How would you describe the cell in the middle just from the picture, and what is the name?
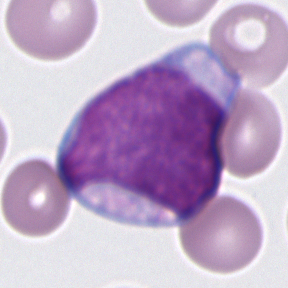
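The outline of the cell is irregular and angular, not round. Its nucleus fills about 70% of the cell's area, and the chromatin is finely granular and evenly spread, with no coarse dark clumps. The scant, pale blue cytoplasm shows mainly as pale crescents at the bottom and upper right. The cell is an atypical promyelocyte.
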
